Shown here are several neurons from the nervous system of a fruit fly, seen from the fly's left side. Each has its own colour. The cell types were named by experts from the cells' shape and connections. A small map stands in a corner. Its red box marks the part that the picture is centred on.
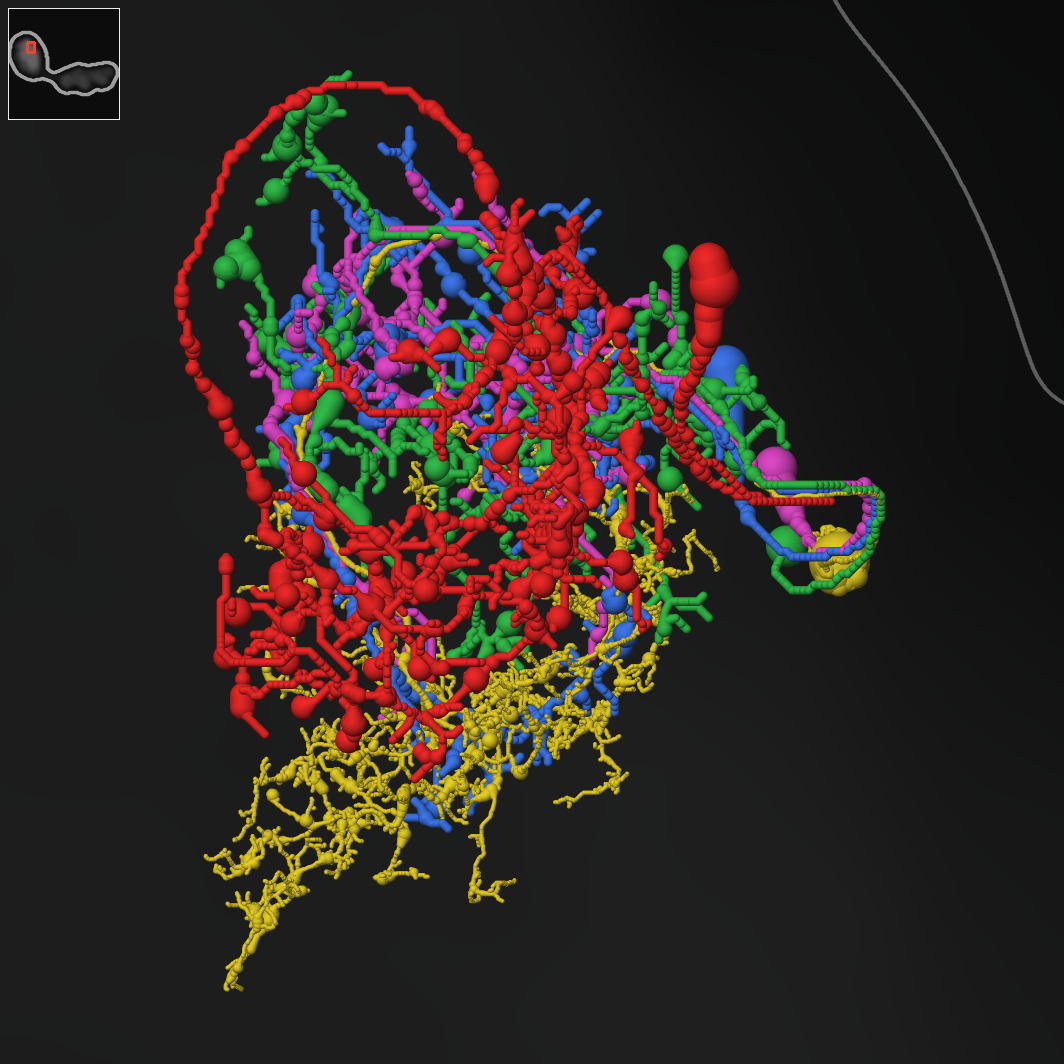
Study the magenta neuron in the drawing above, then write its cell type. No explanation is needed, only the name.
CB2064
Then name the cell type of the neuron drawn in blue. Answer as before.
CB4114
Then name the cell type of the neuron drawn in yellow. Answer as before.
LHPV4a1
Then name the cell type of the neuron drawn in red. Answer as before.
LHPV4a2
